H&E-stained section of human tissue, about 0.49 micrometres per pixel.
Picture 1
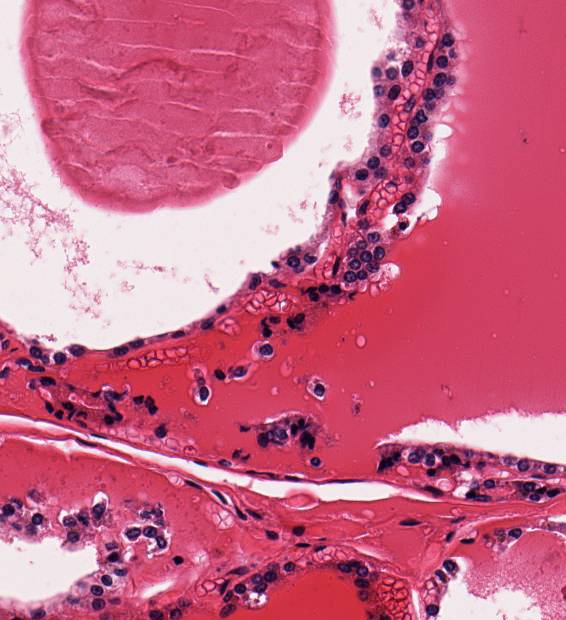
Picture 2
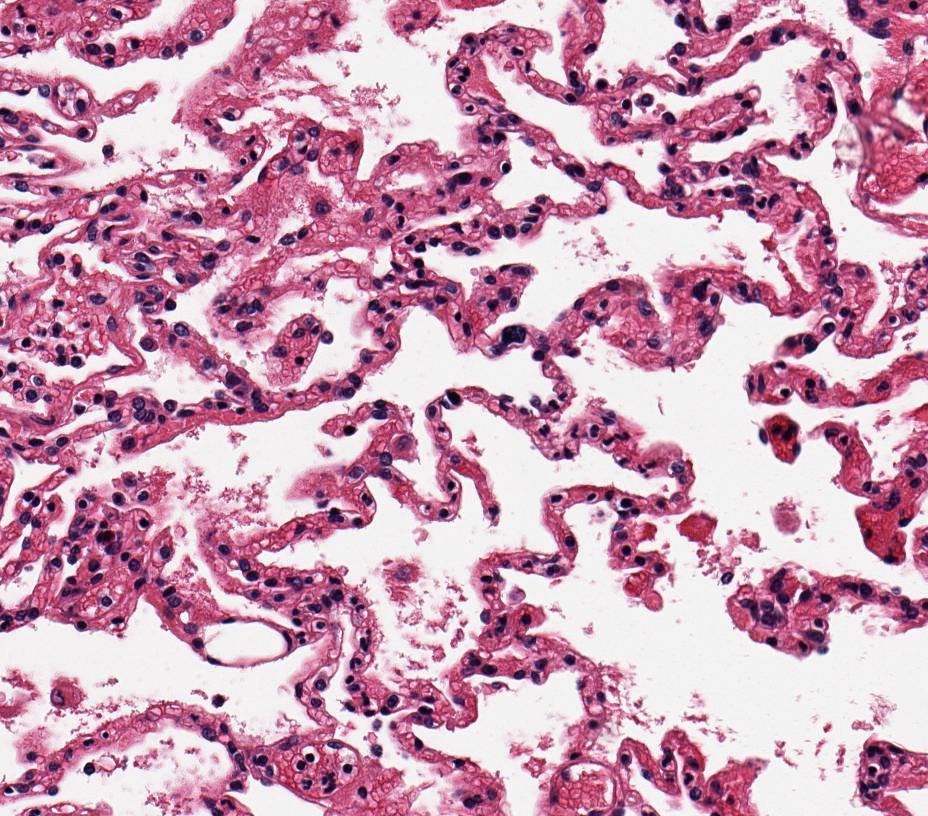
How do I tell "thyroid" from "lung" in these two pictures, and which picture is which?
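So the first one's thyroid and the second one's lung. In the thyroid, the field is mostly large spaces filled with homogeneous pink material, split up by thin cellular septa, whereas in the lung thin, wavy, branching septa separate large, irregular spaces that are empty apart from wisps of pale pink flocculent material.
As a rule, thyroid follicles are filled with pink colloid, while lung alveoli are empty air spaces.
The pink mass at the thyroid's upper left has shrunk from its lining, leaving a white gap, and shows parallel cracks. The linings differ too: the thyroid's cells have small, round, dark-staining nuclei of fairly uniform size, while the lung septa are edged by a single row of small cells whose nuclei bulge along the surface facing the spaces.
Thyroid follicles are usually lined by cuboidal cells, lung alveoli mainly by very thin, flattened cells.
Small clumps of bright red blood cells sit at the lung's right edge, near the middle.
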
